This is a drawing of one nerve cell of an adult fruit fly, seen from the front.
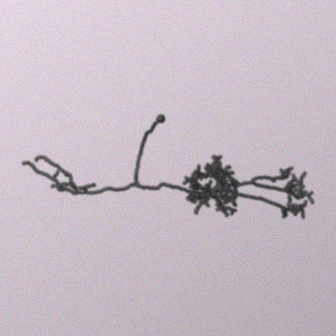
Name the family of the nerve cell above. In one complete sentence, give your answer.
The nerve cell is a member of the hemilineage VPNd1 family.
